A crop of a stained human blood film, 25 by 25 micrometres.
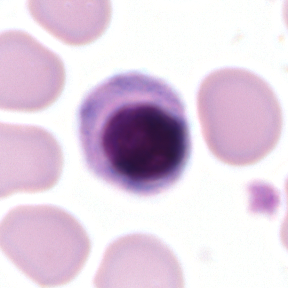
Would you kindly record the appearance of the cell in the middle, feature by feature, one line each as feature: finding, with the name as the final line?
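Outline: roughly round, with no distinct surface projections
Chromatin: dense, deeply stained dark purple
Cytoplasm: the band is widest on the upper left side
Vacuoles: none seen in the cytoplasm
Name: normoblast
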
